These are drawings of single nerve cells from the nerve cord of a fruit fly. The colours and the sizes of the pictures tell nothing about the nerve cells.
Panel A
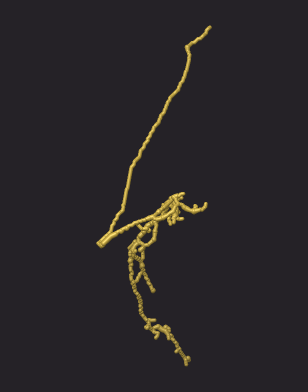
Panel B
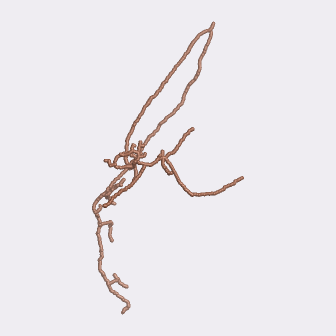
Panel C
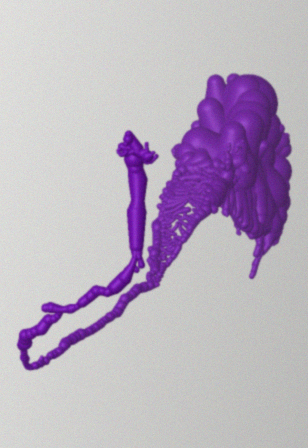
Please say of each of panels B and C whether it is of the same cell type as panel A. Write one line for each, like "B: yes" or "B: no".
B: yes
C: no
